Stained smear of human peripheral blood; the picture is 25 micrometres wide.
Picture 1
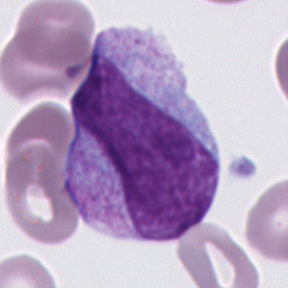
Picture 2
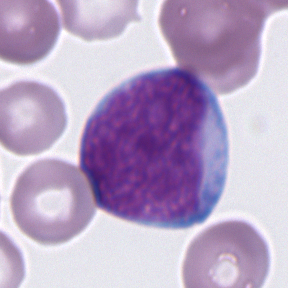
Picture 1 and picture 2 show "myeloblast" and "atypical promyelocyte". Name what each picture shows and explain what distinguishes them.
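Of the two cells, the atypical promyelocyte appears in picture 1 and the myeloblast in picture 2. In size and outline, the atypical promyelocyte measures about 19 by 14 micrometres and has an irregular outline with a ragged edge along the top, while the myeloblast is about 14 micrometres across and rounded, with a smooth, unbroken edge and no projections or blebs. As for the nucleus, in picture 1 it is elongated, lies diagonally from upper left to lower right, and spans the cell, leaving cytoplasm on two opposite sides; its chromatin is dark purple and fairly dense, and no nucleoli are visible. In the myeloblast the nucleus fills about 80% of the cell's area, and the cytoplasm forms a narrow pale-blue crescent beside it.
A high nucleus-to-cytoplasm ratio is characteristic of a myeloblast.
Turning to granules, the cytoplasm of the atypical promyelocyte holds fine, scattered purplish granules, whereas none are seen in the myeloblast, whose cytoplasm also contains no vacuoles.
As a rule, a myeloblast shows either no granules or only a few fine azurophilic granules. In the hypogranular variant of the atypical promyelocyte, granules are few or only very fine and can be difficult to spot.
Red cells touch the myeloblast at its upper right and lower left.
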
